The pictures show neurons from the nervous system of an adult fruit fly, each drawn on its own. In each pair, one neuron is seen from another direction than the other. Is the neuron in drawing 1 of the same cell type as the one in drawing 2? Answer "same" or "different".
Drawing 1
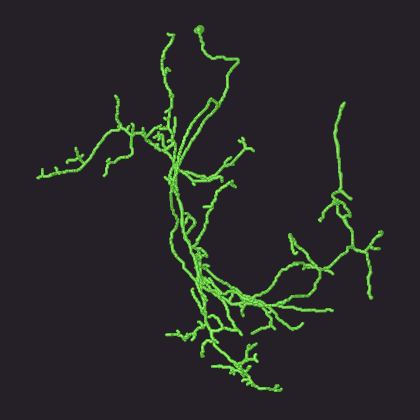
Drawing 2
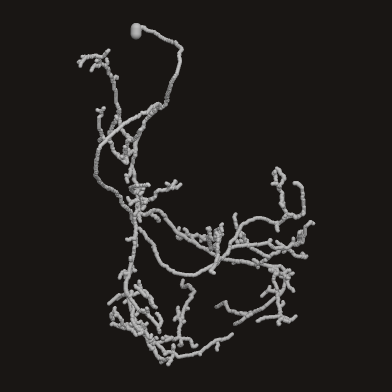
different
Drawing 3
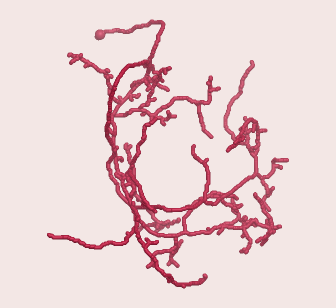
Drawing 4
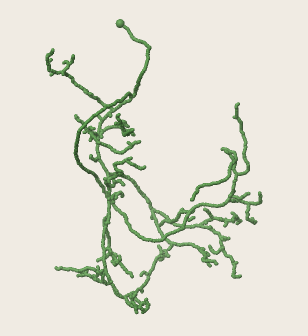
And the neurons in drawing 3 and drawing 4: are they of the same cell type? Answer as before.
same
